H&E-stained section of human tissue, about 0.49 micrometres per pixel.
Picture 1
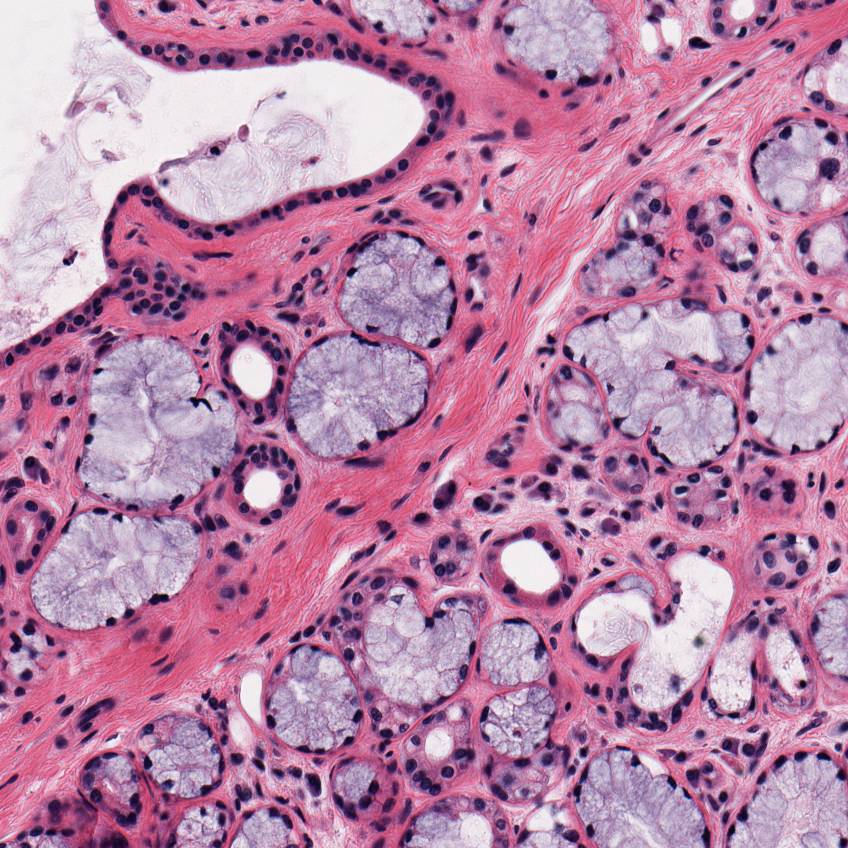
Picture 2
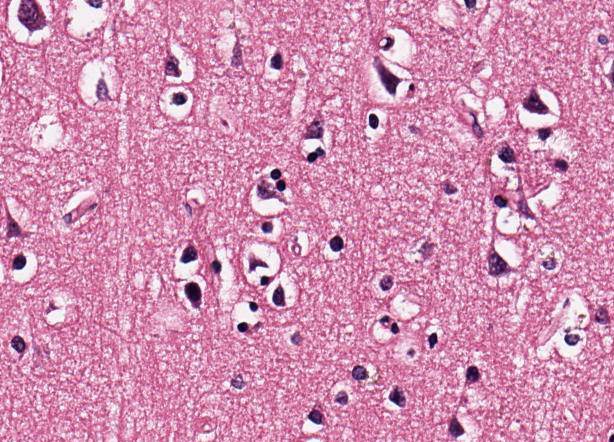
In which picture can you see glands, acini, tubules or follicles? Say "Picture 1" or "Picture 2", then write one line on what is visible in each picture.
Picture 1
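Picture 1: Most of the glandular units are rounded acini filled with pale bluish-grey, finely foamy cytoplasm.
Picture 2: Cells lie scattered singly or in small groups through the field, with no epithelium, glands or other organised units.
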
